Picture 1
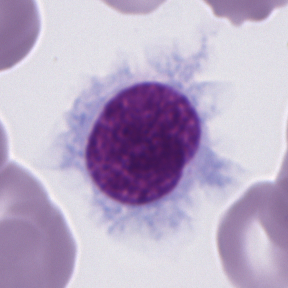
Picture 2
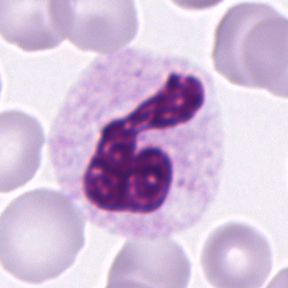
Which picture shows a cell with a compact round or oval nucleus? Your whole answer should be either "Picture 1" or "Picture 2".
Picture 1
